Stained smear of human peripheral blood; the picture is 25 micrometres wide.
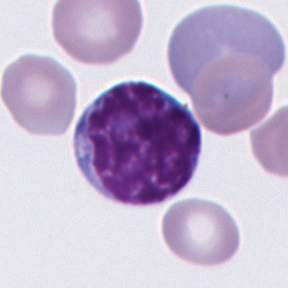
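Typical lymphocyte in the middle of the blood smear. Taken point by point, its outline is round and smooth, and its nucleus is round with no indentation. Next, the chromatin is coarse, clumped into dark patches with paler gaps between them. Last, no granules are visible in the cytoplasm.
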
